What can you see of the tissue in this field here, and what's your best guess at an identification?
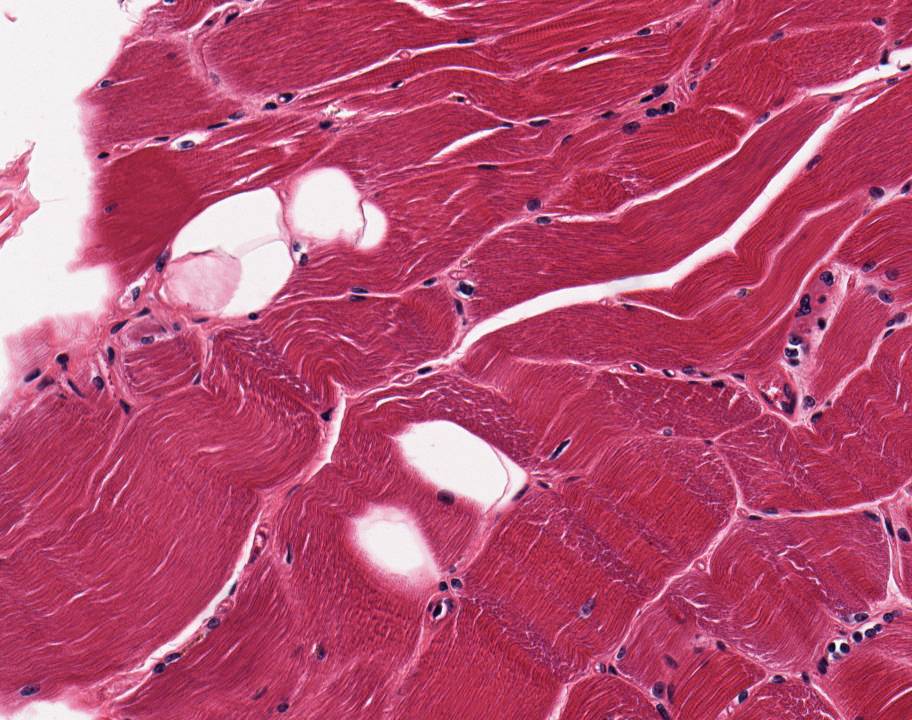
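Across the upper half, most fibres run obliquely, rising from left to right. Their nuclei are dark and flattened, sitting at the fibre edges, not in the centres. The cytoplasm takes eosin as a deep, even red-pink, and only thin strands of pale connective tissue lie between fibres. This is skeletal muscle.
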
